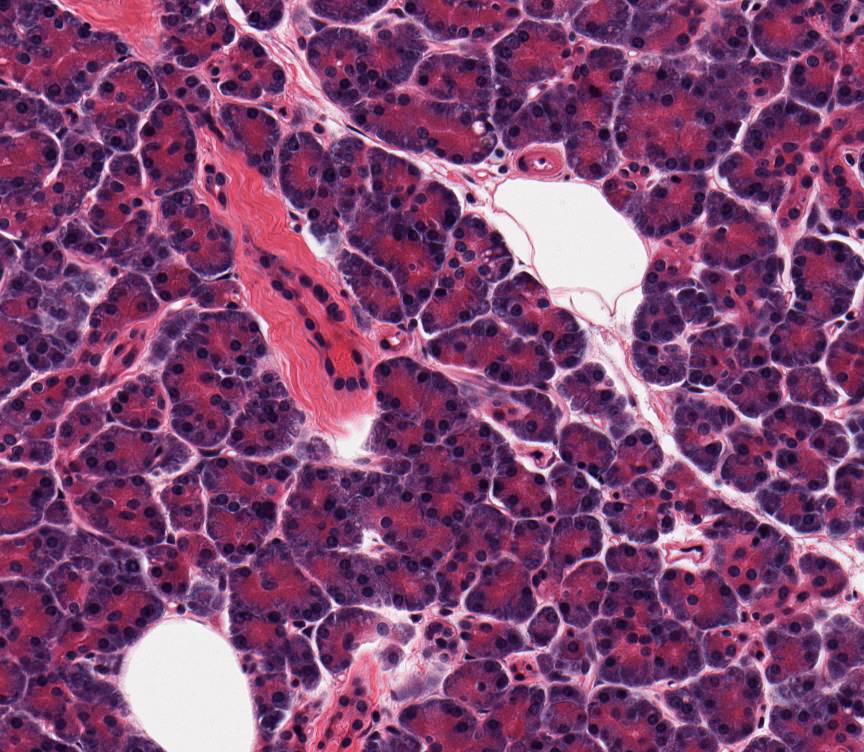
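Pancreas, haematoxylin and eosin. First, closely packed small acini fill almost the whole field, divided only by thin pale strands. Second, the acinar cells carry round dark nuclei placed toward the base of each cell. Third, their cytoplasm is deep pink-red toward the centre of each acinus and purple toward its outer edge. Last, the central lumina of the acini are tiny and hard to make out.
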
